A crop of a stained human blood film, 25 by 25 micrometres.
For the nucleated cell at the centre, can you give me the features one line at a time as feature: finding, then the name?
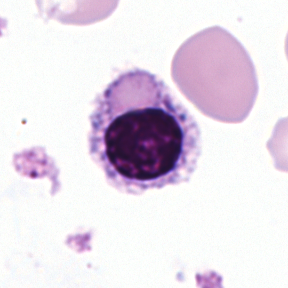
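Outline: irregular, ragged and fringed at the edge
Nucleus: off-centre, toward the lower part
Nucleoli: none to be seen
Cytoplasm above nucleus: smooth, pale pinkish, no speckling
Name: normoblast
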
